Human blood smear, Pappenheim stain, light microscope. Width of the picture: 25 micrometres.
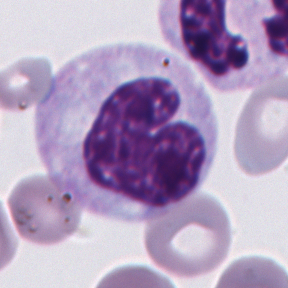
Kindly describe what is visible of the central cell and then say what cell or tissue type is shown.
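A deep notch indents the upper right side of the nucleus. The cytoplasm is abundant, widest to the left of the nucleus, and contains no coarse or brightly coloured granules. No projections extend from the cell surface. The cell is a band neutrophil.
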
